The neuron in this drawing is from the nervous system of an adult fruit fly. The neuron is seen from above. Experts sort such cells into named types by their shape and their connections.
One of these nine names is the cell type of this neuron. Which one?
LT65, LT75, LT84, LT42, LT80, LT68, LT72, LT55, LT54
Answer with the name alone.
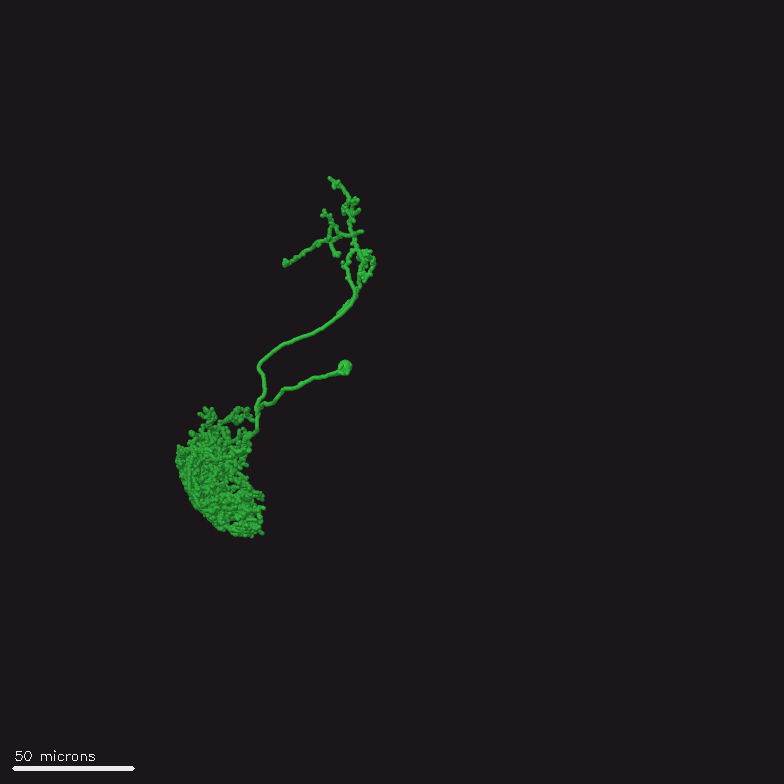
LT80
